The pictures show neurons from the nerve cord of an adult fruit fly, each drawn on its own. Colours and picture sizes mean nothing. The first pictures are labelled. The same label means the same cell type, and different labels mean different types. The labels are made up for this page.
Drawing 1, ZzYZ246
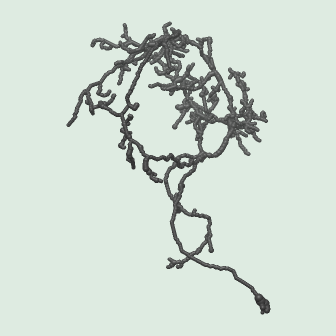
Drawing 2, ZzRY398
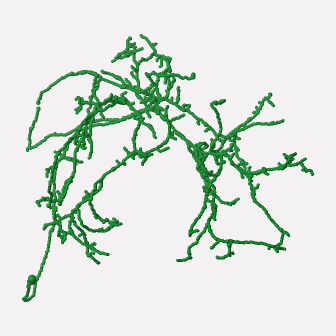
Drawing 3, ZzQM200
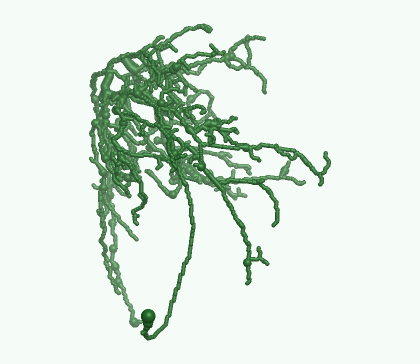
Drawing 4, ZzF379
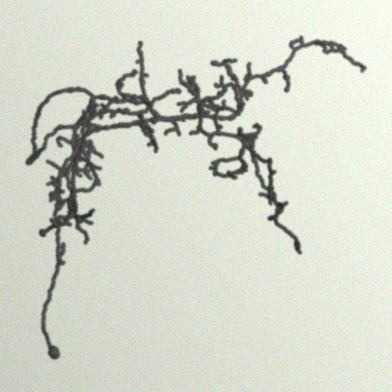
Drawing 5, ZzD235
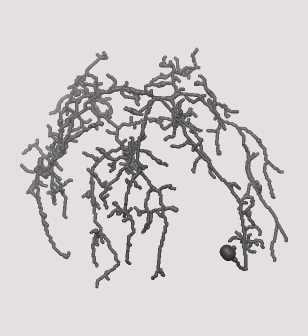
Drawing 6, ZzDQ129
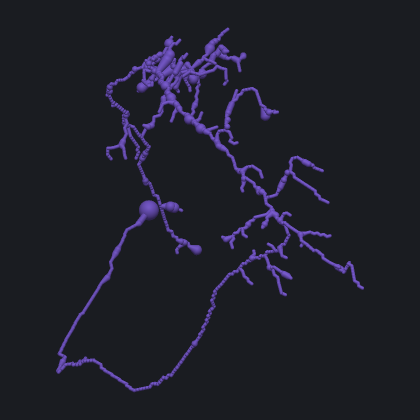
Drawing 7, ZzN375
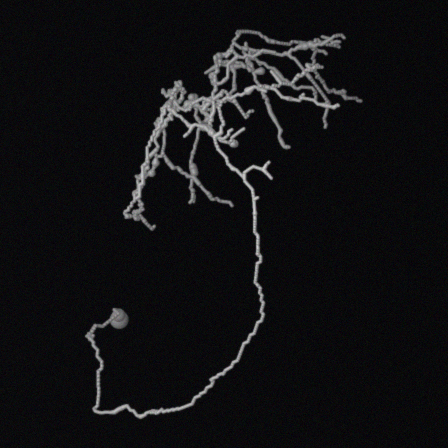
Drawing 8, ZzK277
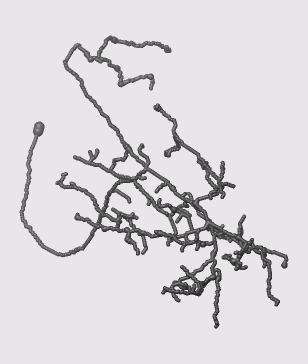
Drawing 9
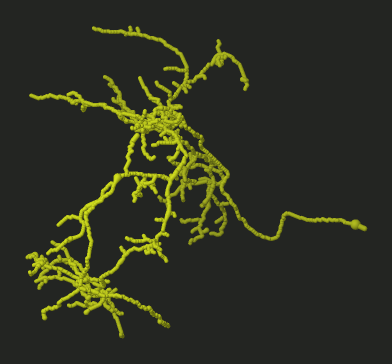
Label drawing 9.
ZzD235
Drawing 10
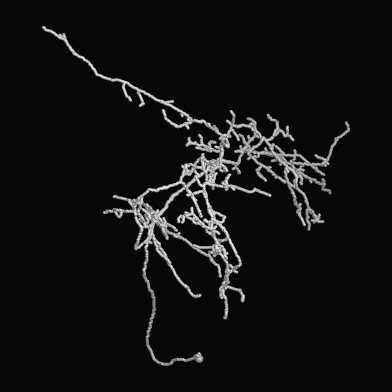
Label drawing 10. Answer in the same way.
ZzRY398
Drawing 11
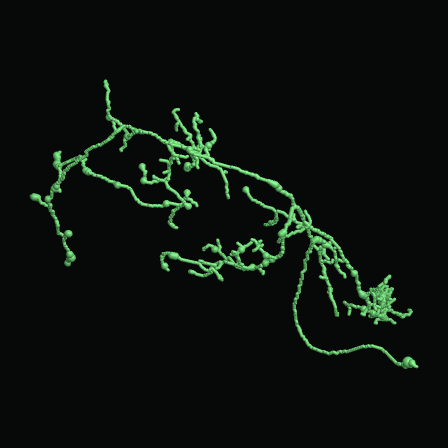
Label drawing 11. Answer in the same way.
ZzQM200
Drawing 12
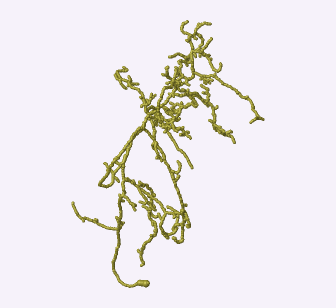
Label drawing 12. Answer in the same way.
ZzF379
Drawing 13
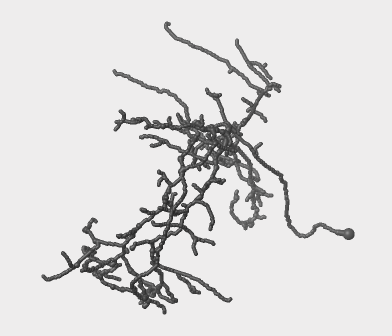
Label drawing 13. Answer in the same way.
ZzD235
